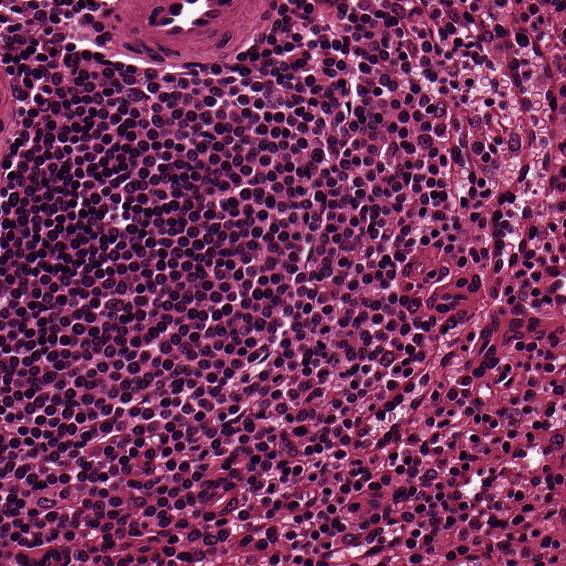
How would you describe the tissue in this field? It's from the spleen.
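Across the left and centre you've got a diffuse sheet of densely packed small round cells, most with round, darkly stained nuclei and scant cytoplasm. Over on the right, elongated nuclei and pink fibres run in curving streams. The pink stroma between cells shows up more in the lower right than on the left.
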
